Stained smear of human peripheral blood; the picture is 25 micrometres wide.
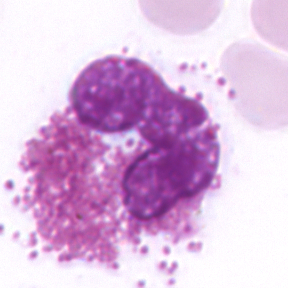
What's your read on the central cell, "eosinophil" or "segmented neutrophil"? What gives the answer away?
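This is an eosinophil, not a segmented neutrophil.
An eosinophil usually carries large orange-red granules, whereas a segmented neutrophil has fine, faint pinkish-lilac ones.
Most granules lie to the lower left of the nucleus, and loose granules are scattered beyond the cell, whose border is not distinct or smooth. The nucleus sits in the upper right of the cell, its chromatin deep purple and condensed. The cell measures about 18 micrometres across.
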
